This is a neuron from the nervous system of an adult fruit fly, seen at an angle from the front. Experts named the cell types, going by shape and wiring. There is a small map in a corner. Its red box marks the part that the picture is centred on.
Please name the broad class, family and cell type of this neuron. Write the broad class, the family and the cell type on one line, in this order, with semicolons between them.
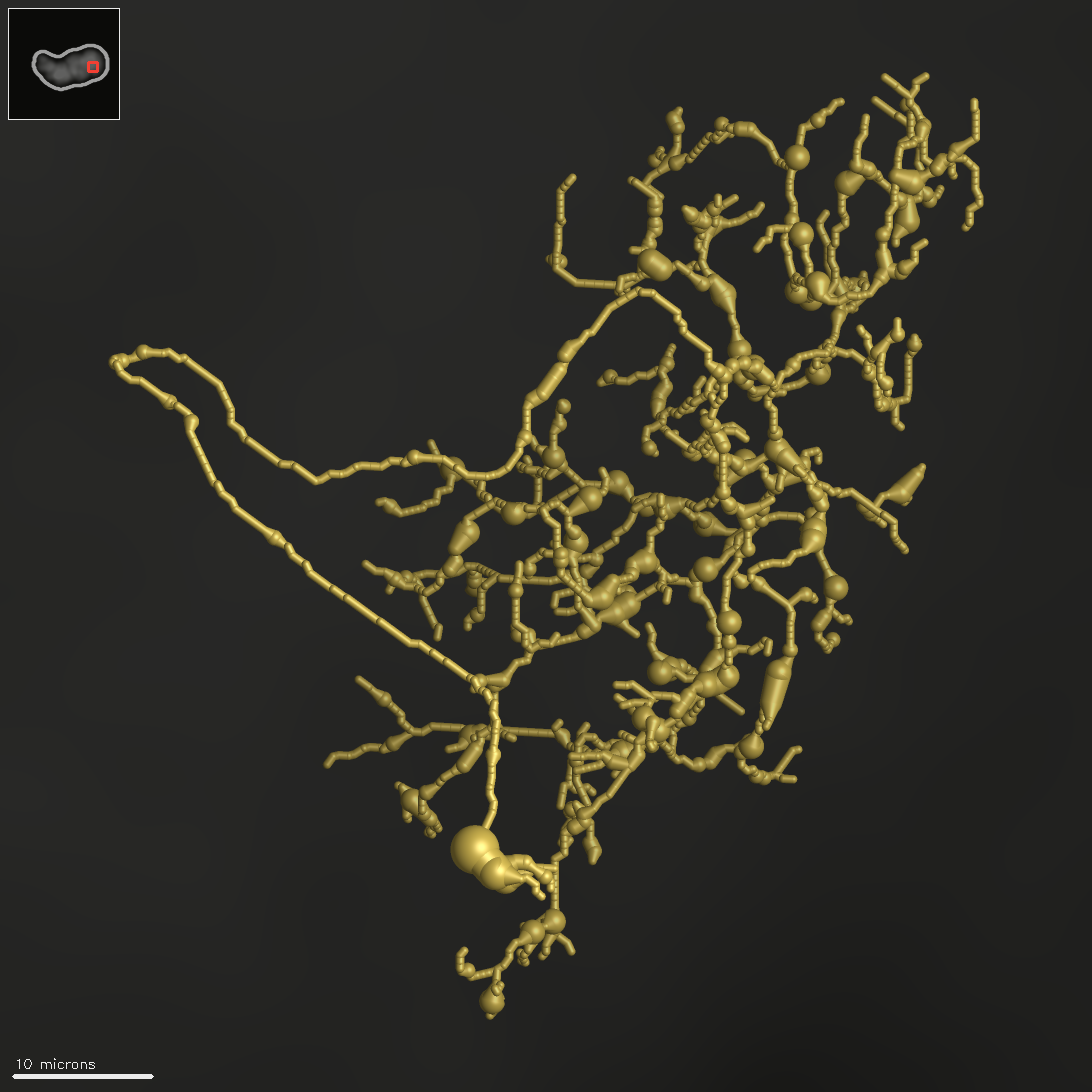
optic-lobe intrinsic neuron; Li; Li34b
